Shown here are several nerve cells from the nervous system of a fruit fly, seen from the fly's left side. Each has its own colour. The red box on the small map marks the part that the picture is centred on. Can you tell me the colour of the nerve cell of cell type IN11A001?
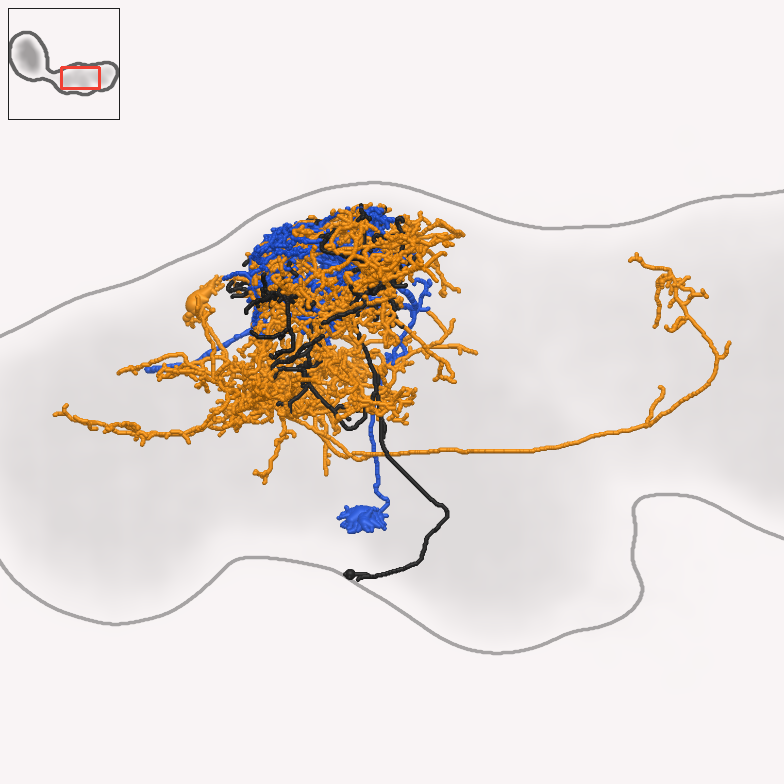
orange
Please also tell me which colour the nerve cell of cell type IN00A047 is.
black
